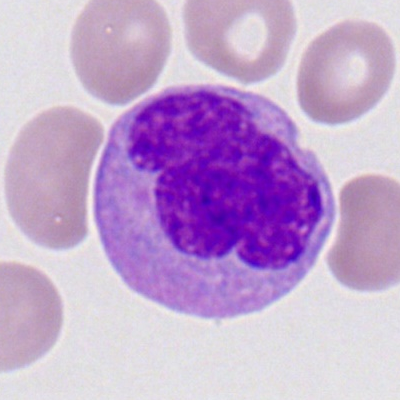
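Monocyte: the cell in the middle of this stained blood smear. Its outline is round and smooth. The nucleus is folded and indented, yet it is not divided into separate lobes. No distinct nucleolus can be made out within it. Fine, faint pinkish-purple granules lie scattered in the cytoplasm.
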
